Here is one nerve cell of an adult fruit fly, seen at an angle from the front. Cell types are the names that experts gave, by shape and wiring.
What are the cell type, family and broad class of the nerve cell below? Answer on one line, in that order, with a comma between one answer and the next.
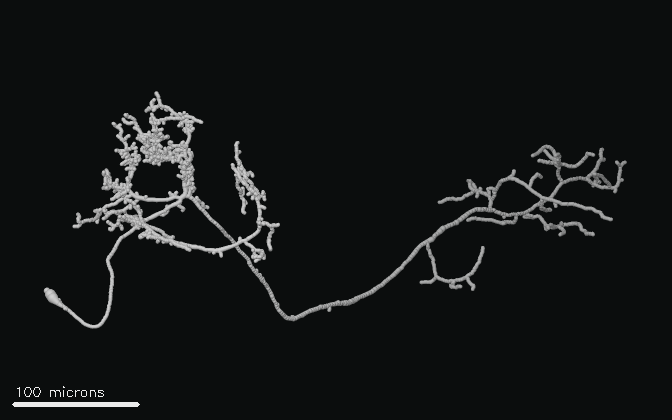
DNge107, hemilineage MD3, descending neuron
